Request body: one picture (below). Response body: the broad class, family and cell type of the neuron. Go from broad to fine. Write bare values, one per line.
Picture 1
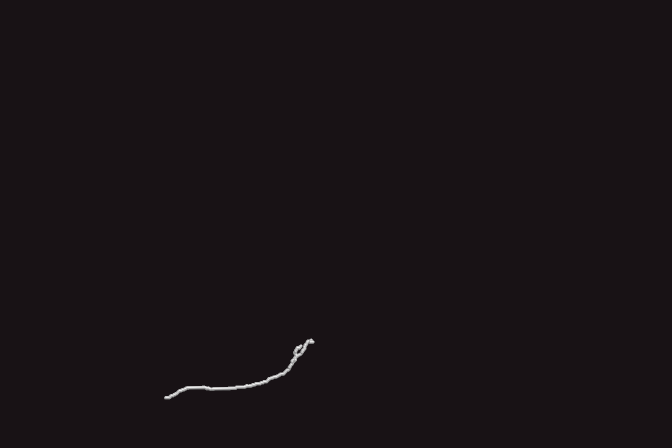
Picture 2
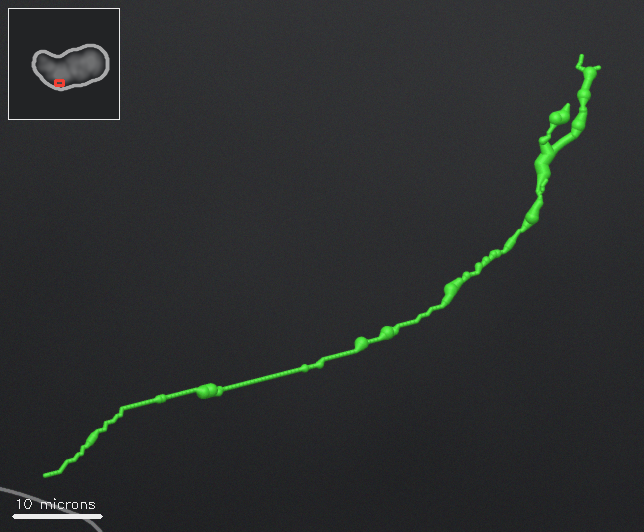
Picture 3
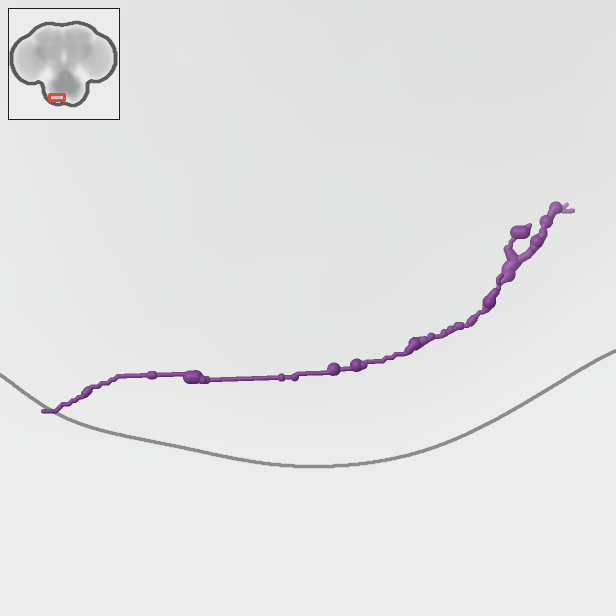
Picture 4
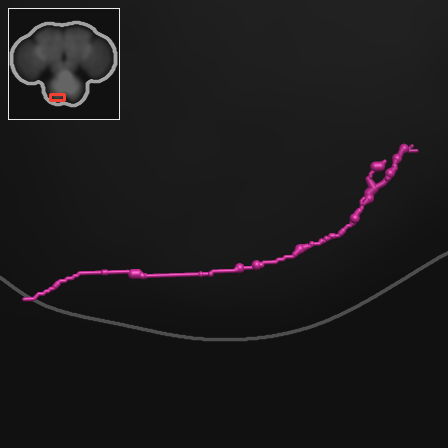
sensory neuron entering the nerve cord
class gustatory
LgLG2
